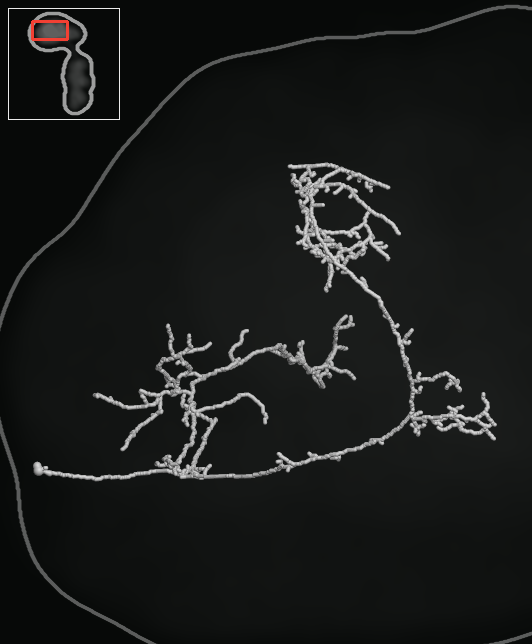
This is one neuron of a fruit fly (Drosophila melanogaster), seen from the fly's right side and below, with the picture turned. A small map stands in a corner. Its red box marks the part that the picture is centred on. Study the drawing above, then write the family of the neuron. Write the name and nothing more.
hemilineage LHp2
